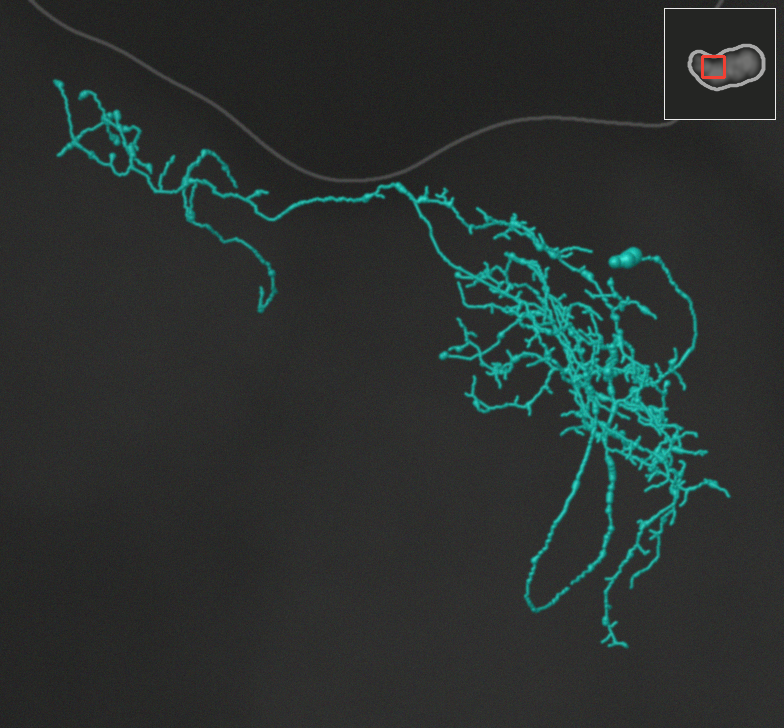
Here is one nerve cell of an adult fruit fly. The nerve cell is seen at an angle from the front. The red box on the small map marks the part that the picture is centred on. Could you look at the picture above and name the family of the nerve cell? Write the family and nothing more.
hemilineage 17A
